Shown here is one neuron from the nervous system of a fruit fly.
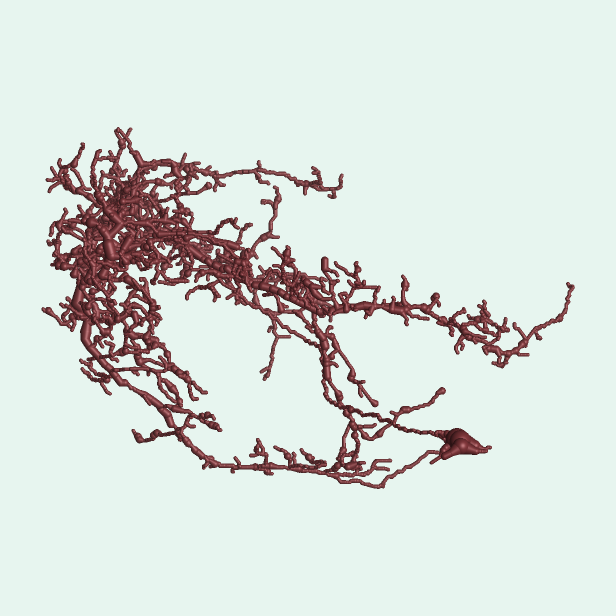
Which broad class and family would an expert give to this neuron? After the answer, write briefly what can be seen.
This is a nerve-cord intrinsic neuron. The family is hemilineage 16B. The picture shows more than a hundred branch ends. In this view it is wider than it is tall.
